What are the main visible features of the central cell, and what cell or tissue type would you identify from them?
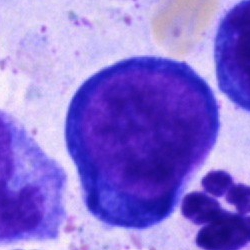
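The cell is roughly round, with a smooth edge. Its chromatin is fine and evenly spread, free of coarse clumps. The cytoplasmic rim is slightly wider at the bottom than elsewhere, and no granules are visible in it. This is a proerythroblast.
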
